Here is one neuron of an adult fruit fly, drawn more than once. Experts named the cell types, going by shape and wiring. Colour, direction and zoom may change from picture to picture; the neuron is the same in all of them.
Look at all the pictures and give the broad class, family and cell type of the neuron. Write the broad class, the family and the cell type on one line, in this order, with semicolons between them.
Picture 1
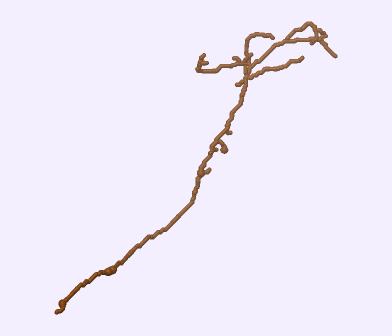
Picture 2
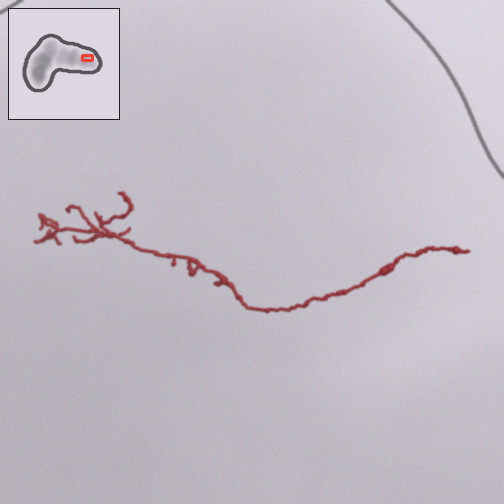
sensory neuron entering the nerve cord; class gustatory; LgLG1a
